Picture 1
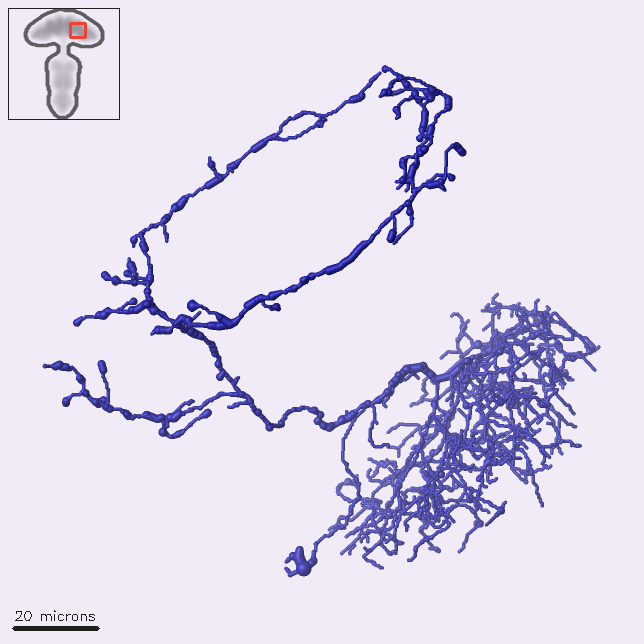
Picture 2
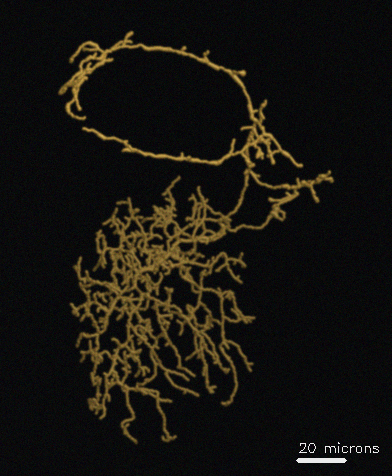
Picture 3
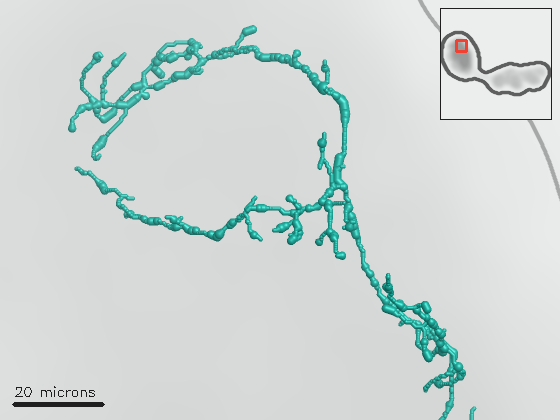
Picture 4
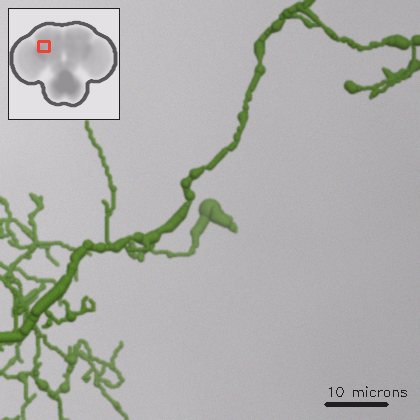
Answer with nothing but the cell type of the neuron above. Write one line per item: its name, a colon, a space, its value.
cell type: LoVP68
